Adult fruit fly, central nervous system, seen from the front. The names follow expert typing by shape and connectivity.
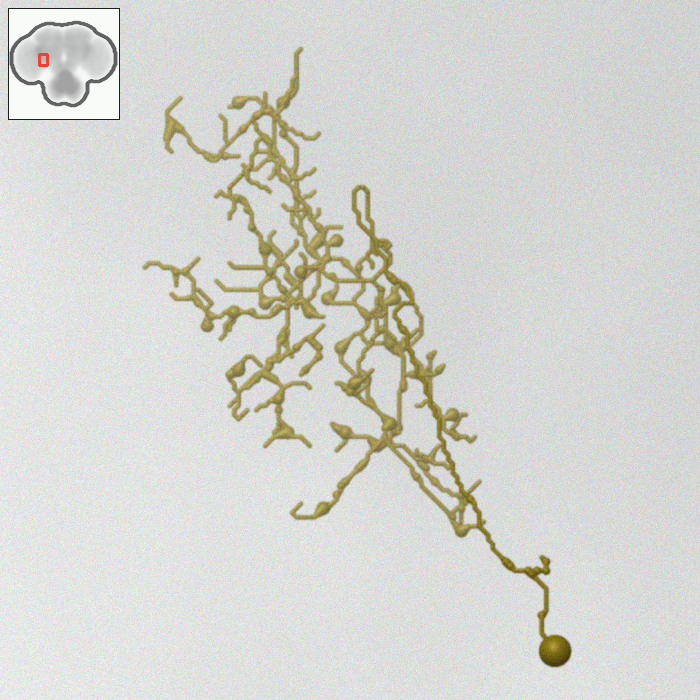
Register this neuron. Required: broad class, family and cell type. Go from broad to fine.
optic-lobe intrinsic neuron; Li; Li34b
